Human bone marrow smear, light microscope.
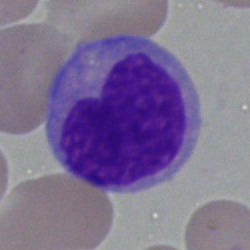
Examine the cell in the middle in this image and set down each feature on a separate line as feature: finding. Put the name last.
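Outline: round and smooth.
Nuclear notch: upper left side.
Nuclear position: off-centre, toward the lower right.
Cytoplasmic granules: none distinct.
Identity: monocyte.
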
